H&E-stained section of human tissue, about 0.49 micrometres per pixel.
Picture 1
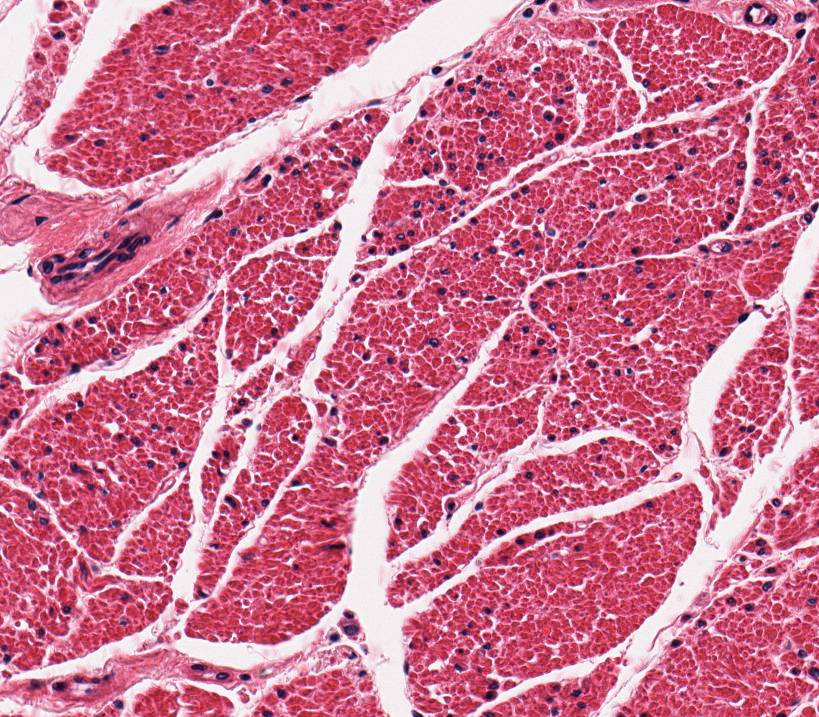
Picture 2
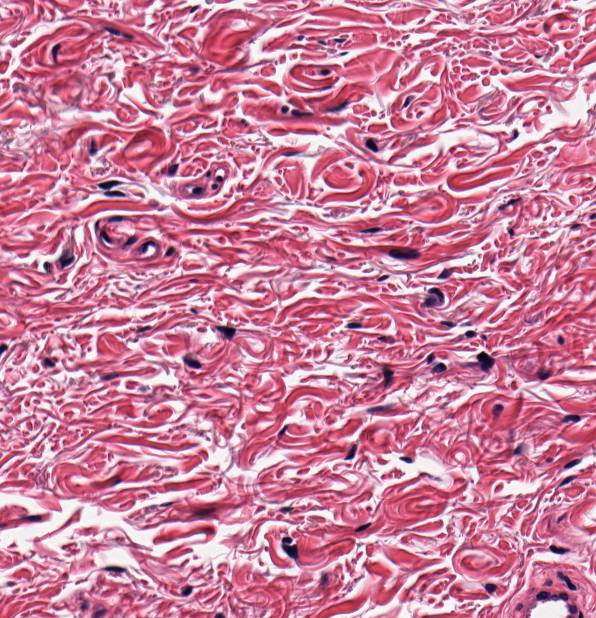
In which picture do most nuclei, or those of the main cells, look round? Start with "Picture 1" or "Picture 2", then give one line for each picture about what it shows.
Picture 1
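What picture 1 shows: The nuclei within the bundles are small, round and dark.
What picture 2 shows: Nuclei are sparse, small, dark and spindle-shaped, lying between the bundles as fibroblasts.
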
